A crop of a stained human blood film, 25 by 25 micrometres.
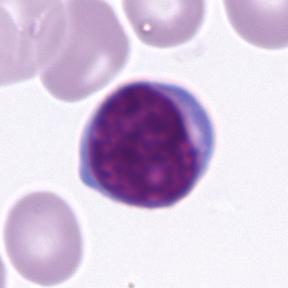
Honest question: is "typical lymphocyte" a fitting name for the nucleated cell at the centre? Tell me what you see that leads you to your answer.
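Deciding feature: chromatin dark purple, coarsely clumped.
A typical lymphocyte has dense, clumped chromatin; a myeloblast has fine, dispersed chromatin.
Verdict: typical lymphocyte fits; myeloblast does not. Nucleus round to slightly oval, without indentation or lobes, filling about 70% of cell area; cytoplasm a thin rim.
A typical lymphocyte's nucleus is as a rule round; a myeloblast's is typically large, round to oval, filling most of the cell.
These fit both names. Cytoplasm pale blue, without granules.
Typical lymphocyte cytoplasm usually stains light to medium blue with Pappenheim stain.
Outline smooth, round; cell about 12 micrometres across.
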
